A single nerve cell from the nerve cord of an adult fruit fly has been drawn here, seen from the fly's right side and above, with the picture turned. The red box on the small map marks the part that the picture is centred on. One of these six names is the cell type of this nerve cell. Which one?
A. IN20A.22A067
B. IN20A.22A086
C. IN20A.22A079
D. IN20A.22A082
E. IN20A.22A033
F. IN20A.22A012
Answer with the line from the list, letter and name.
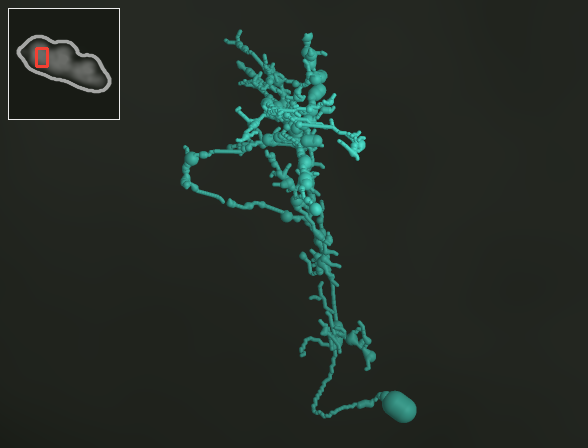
D. IN20A.22A082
